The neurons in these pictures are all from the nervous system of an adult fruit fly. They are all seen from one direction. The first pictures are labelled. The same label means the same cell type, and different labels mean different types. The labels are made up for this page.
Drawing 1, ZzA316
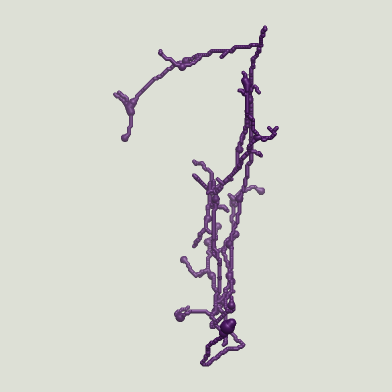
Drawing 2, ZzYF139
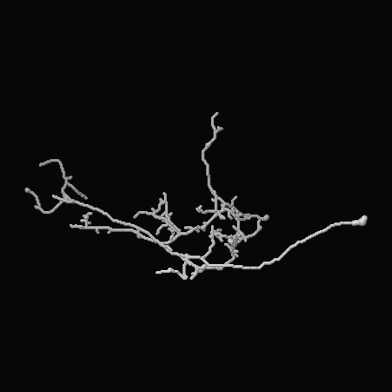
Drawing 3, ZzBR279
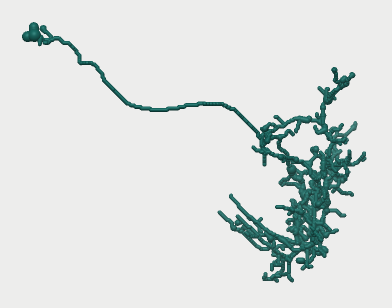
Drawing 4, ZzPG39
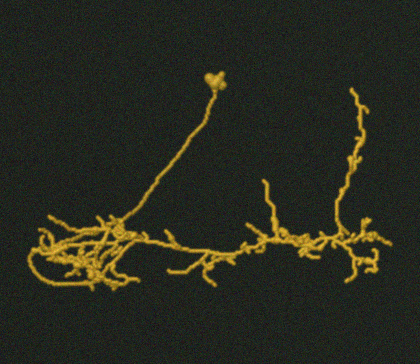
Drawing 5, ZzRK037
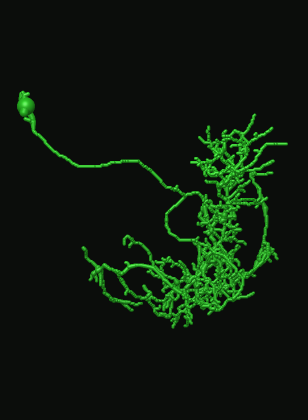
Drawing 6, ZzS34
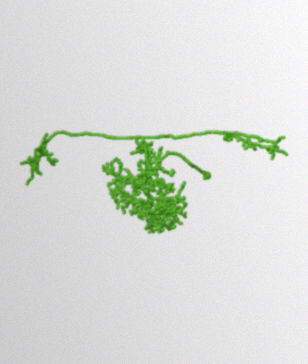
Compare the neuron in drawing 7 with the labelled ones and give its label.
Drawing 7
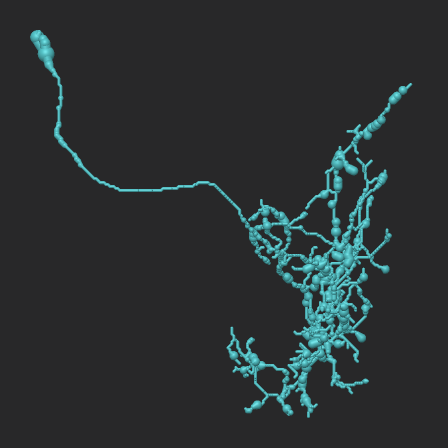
ZzBR279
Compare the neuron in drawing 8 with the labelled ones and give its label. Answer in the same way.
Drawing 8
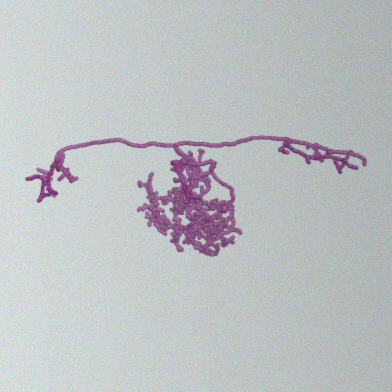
ZzS34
